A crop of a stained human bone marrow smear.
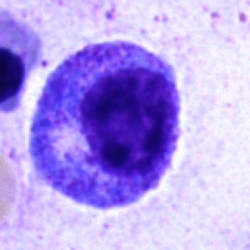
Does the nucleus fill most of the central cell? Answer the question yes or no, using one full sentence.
No, the cell holds plenty of cytoplasm around the nucleus.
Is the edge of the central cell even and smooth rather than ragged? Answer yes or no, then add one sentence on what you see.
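Yes. The cell outline is round to slightly oval and smooth.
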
